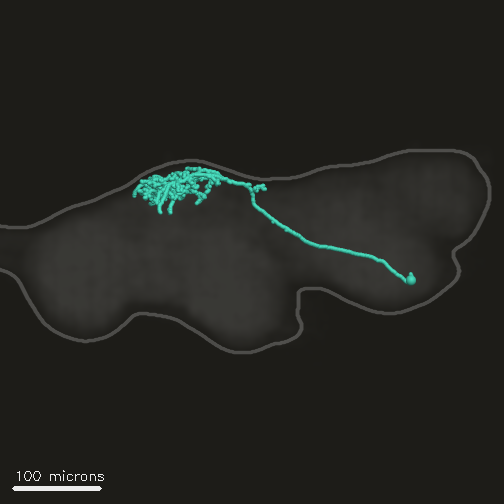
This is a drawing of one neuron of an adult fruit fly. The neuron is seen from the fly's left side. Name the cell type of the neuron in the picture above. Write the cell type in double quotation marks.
"IN06B066"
